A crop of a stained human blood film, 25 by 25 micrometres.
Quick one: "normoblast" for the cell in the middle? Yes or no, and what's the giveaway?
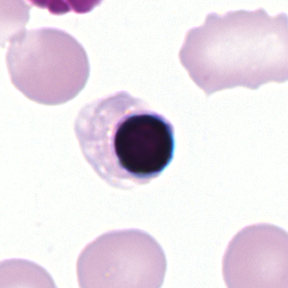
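Deciding feature: cytoplasm pale greyish-lilac, not blue.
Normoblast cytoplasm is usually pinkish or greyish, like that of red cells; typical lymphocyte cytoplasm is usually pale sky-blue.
Verdict: normoblast fits; the cytoplasm colour argues against typical lymphocyte. No nucleolus visible: this also matches typical lymphocyte, so it does not separate the two.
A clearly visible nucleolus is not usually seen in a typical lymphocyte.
Also seen: cytoplasm covering a larger area than the nucleus; outline slightly irregular, not a smooth circle; cell lying free, touching no other cell.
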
